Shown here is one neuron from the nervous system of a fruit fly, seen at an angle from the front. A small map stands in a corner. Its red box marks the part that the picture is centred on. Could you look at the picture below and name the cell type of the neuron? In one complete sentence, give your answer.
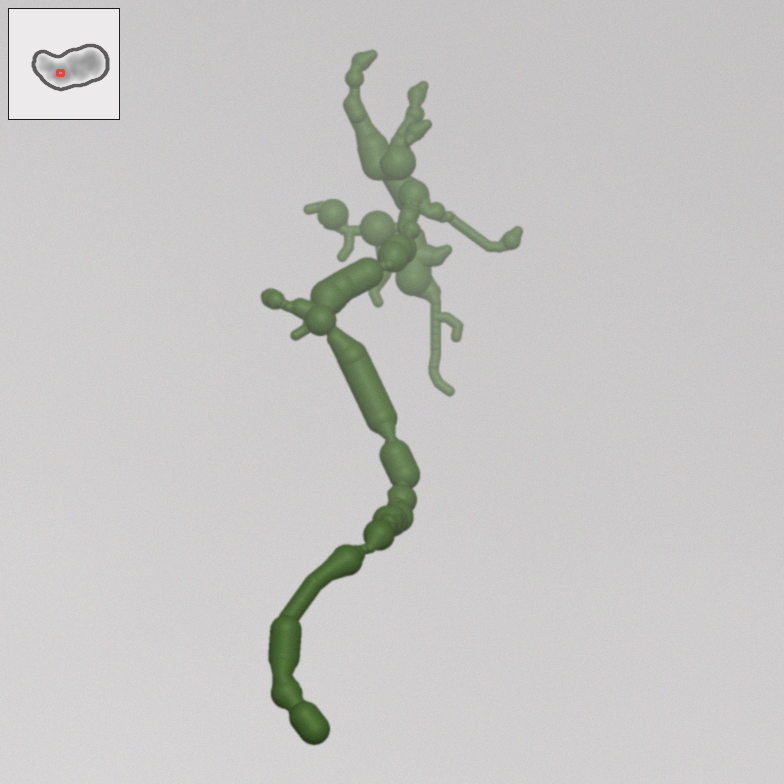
Belonging to the cell type L3 is this neuron.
